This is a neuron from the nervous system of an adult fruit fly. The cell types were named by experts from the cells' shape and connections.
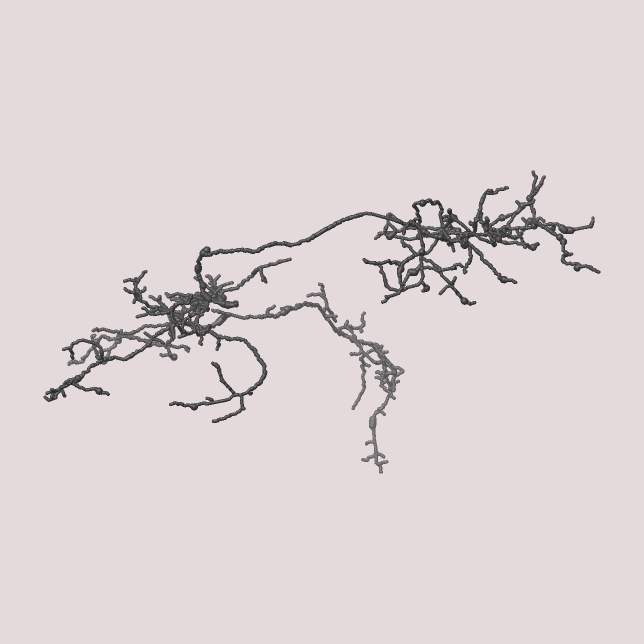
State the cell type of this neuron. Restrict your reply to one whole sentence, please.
The cell type of the neuron here is CB4073.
